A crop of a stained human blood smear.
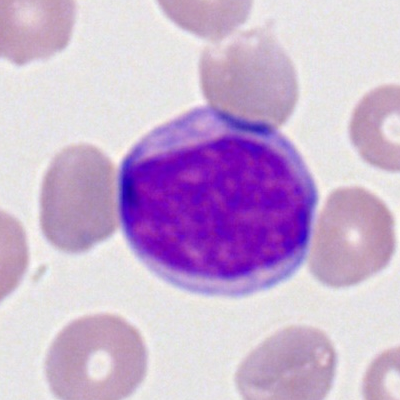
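Myeloblast — centre cell. Nucleus a single unlobed mass, filling most of the cell. Cytoplasm: no granules, no vacuoles.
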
